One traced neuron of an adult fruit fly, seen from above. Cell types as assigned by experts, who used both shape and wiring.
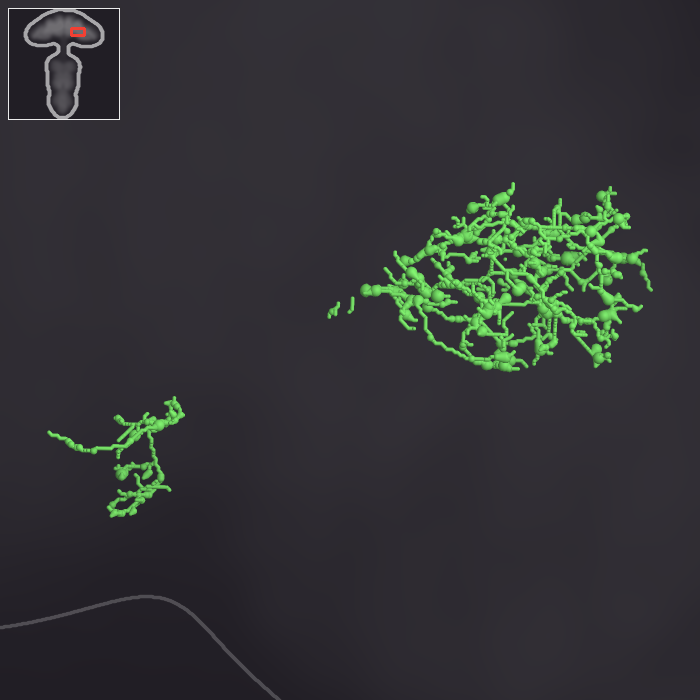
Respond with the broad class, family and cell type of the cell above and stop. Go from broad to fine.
central-brain intrinsic neuron; LHPD; LHPD5c1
